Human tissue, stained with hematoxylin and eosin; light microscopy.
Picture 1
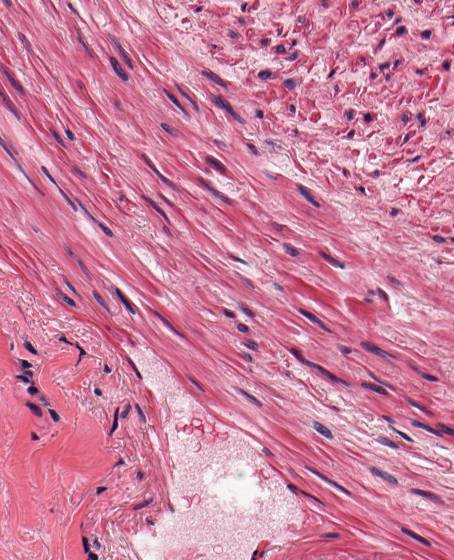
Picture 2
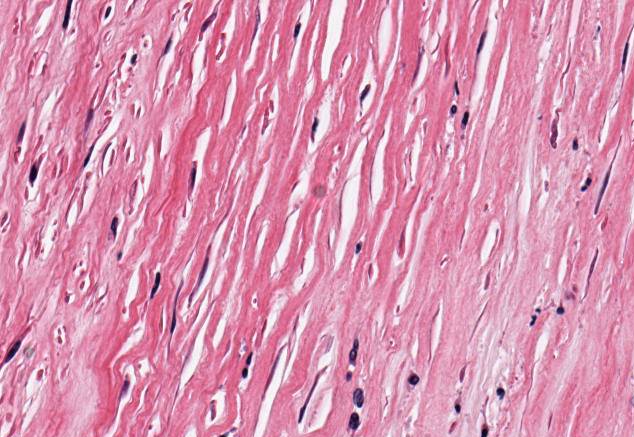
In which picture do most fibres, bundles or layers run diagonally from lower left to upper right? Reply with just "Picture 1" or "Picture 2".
Picture 2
